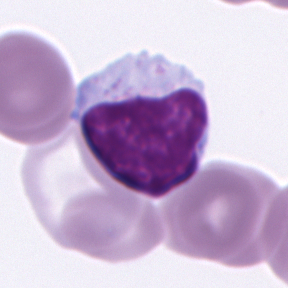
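Typical lymphocyte in a stained smear of human peripheral blood. The nucleus is roughly triangular, broad above and narrowing to a blunt point below, with no distinct nucleolus visible. The cytoplasm is very pale greyish-blue and holds no coarse dark granules.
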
